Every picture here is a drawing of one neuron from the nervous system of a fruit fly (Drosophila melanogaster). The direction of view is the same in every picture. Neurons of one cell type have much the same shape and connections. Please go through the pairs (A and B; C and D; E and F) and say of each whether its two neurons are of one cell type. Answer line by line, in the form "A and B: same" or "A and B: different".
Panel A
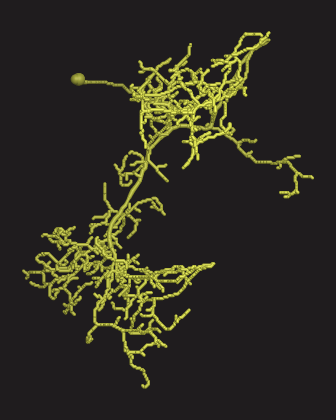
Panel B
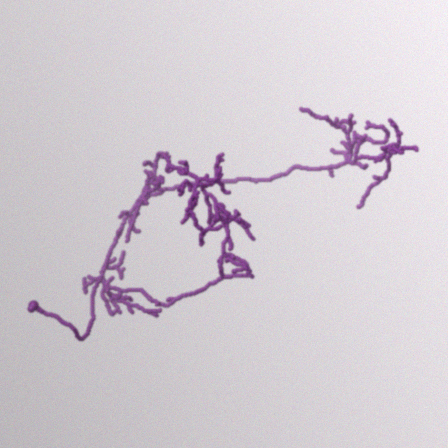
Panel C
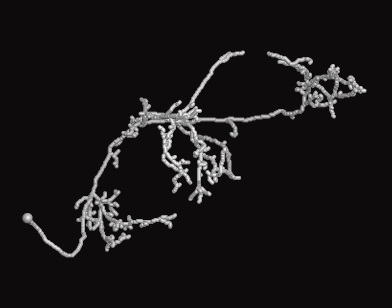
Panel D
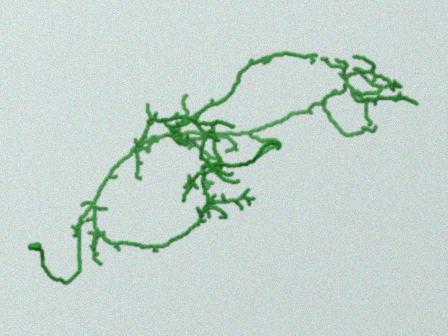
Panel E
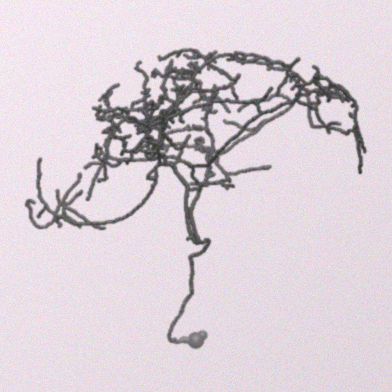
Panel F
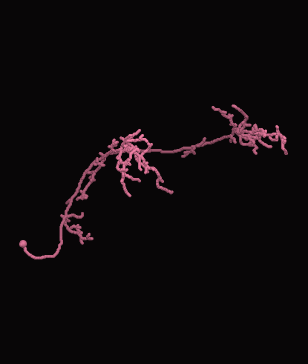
A and B: different
C and D: same
E and F: different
